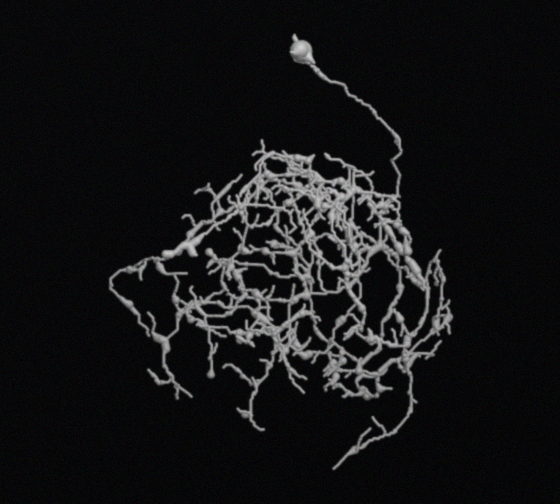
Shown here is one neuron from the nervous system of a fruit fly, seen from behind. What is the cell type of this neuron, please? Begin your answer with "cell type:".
cell type: INXXX394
